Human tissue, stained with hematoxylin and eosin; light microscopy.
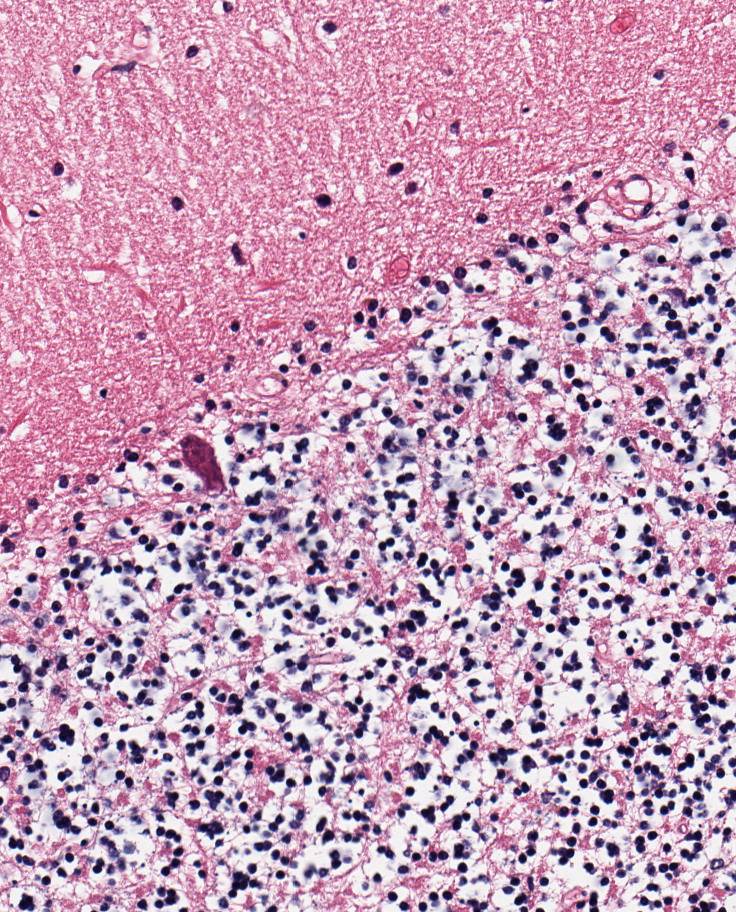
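Cerebellum: a diagonal boundary separates a pale pink, sparsely cellular zone (upper left) from a densely cellular zone (lower right) crowded with small, round, dark-staining nuclei with scant visible cytoplasm. On the left, one large neuron with angular, deeply eosinophilic cytoplasm sits at the boundary.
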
